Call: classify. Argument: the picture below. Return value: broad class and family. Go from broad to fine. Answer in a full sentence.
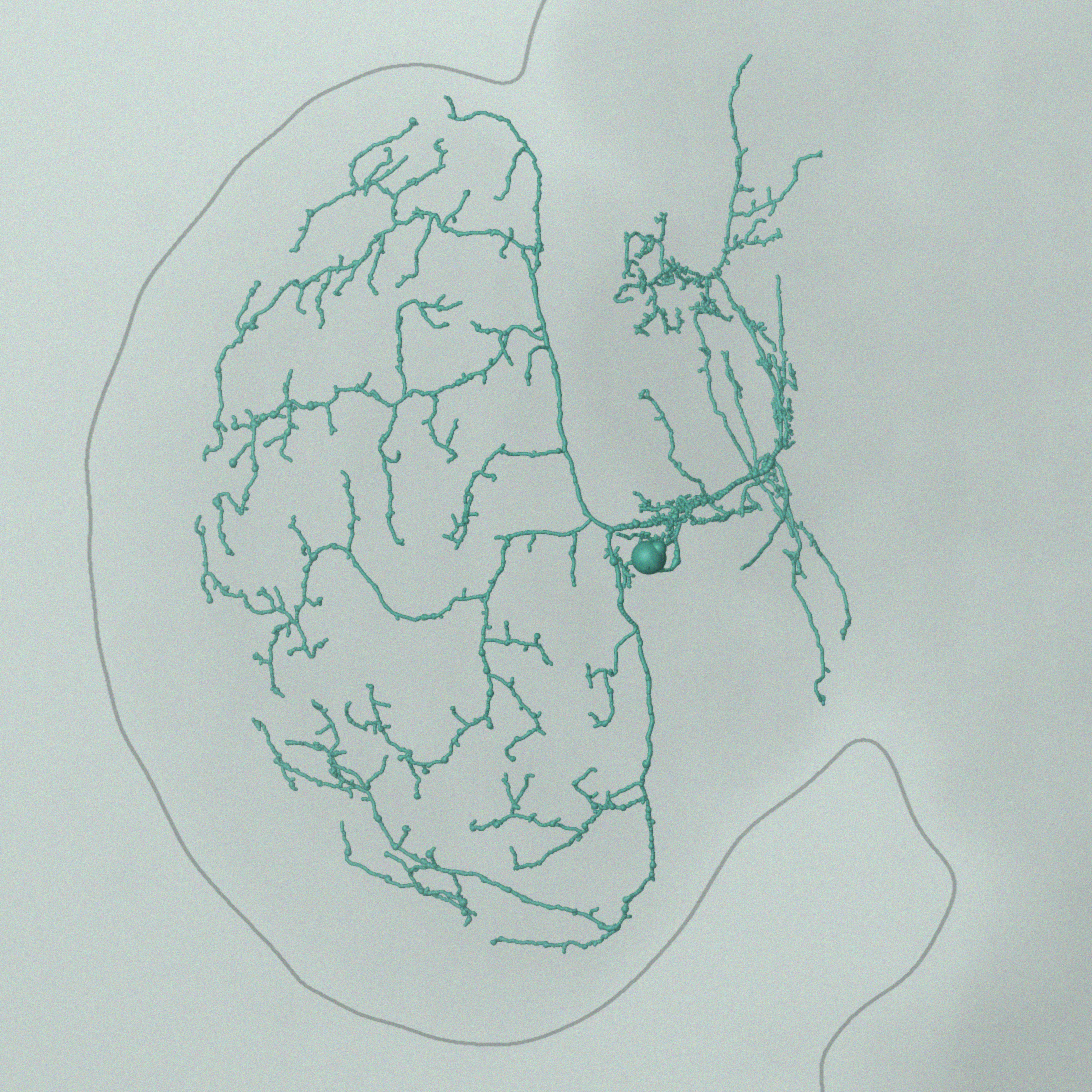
A visual centrifugal neuron of the MeVC family.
